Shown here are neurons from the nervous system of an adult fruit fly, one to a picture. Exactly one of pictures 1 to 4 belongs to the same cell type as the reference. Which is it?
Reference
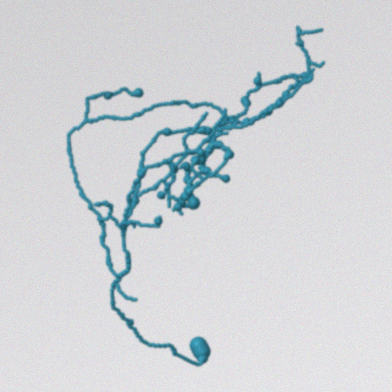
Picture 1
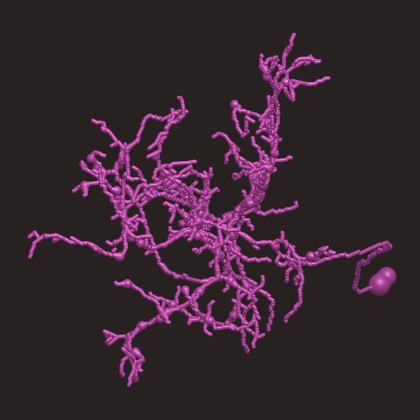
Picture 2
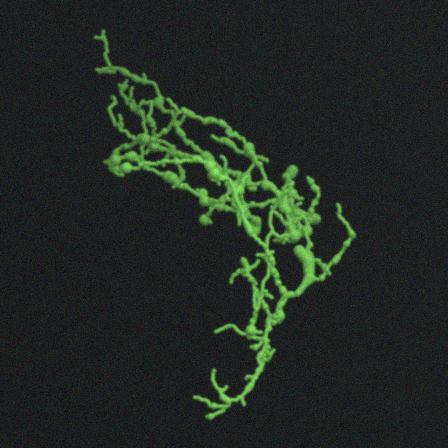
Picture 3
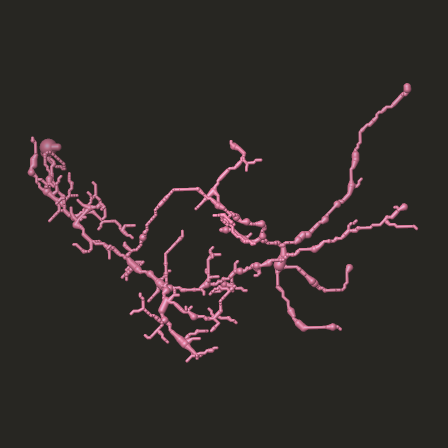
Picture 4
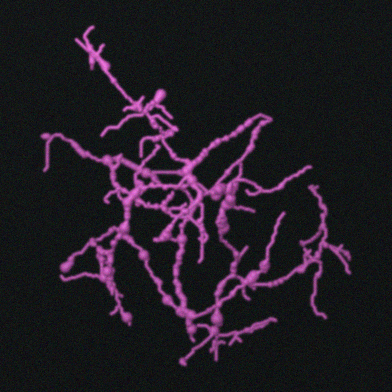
Picture 2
